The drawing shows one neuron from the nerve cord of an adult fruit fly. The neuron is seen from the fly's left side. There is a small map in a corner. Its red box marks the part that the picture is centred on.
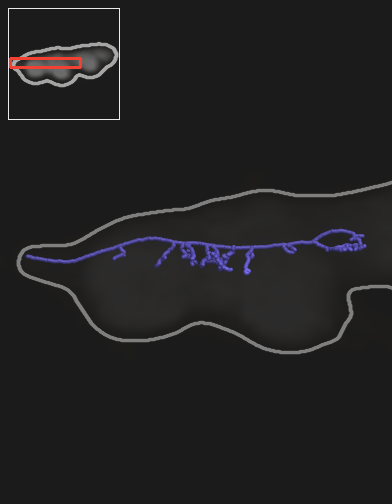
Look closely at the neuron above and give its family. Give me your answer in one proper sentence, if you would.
It is family DNpe that this neuron belongs to.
